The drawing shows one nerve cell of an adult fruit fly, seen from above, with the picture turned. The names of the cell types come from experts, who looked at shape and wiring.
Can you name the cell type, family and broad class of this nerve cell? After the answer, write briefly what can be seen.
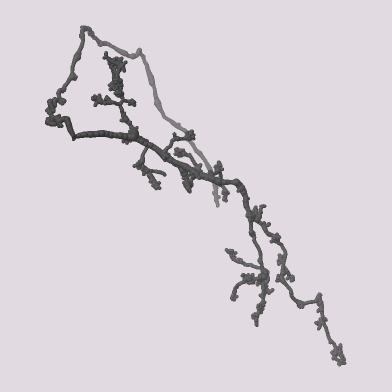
It is of cell type aPhM5. The name of its family is class mechanosensory. It is a sensory neuron entering the brain. The drawing shows no cell body. In this view it is about as wide as it is tall.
